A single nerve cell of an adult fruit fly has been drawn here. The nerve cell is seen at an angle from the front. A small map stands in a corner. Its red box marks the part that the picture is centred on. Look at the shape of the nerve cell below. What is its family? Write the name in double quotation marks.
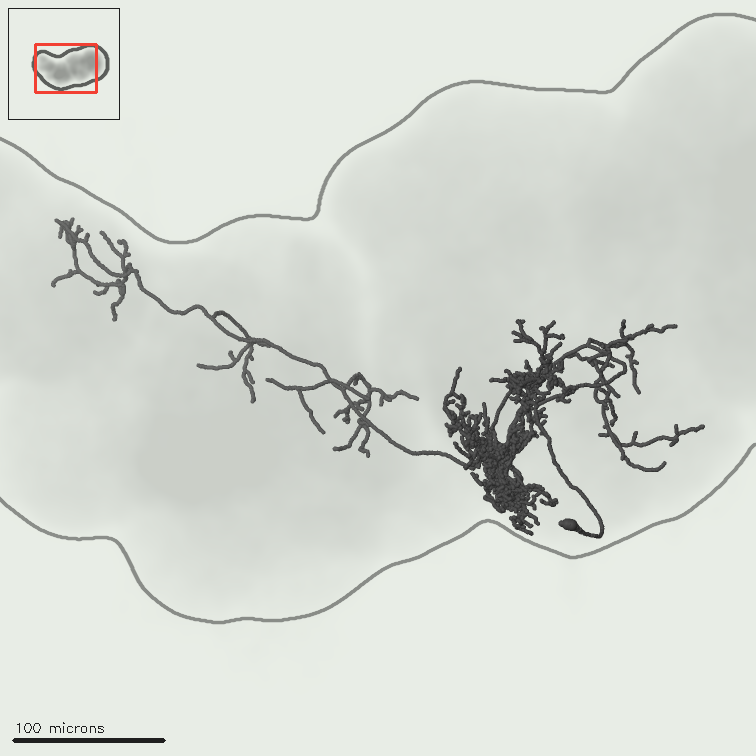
"hemilineage MD3"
